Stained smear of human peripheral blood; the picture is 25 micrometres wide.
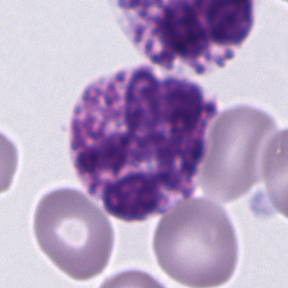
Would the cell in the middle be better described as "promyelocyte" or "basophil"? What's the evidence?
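The cell is a basophil. Its nucleus is divided into several lobes, and the chromatin is dense and dark purple. The cytoplasm holds many coarse dark purple-blue granules, and dark granules lying over the nucleus partly hide its outline.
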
